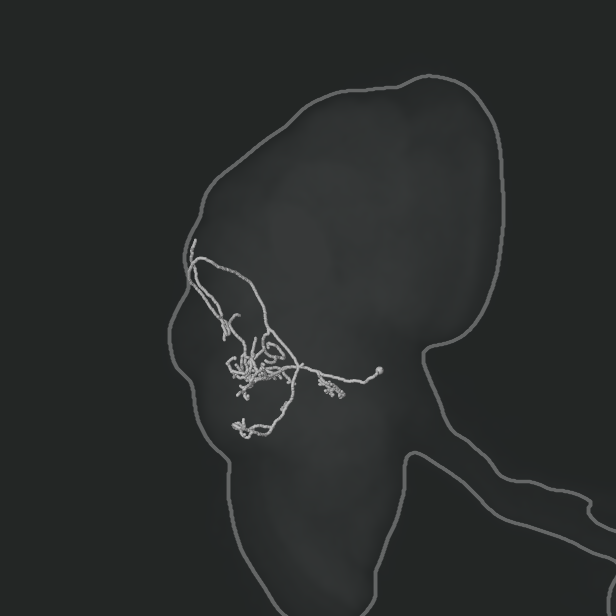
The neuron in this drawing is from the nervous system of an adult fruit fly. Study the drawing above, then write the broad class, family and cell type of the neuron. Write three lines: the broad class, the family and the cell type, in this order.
central-brain intrinsic neuron
hemilineage VLPl&p1_posterior
LAL136_b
